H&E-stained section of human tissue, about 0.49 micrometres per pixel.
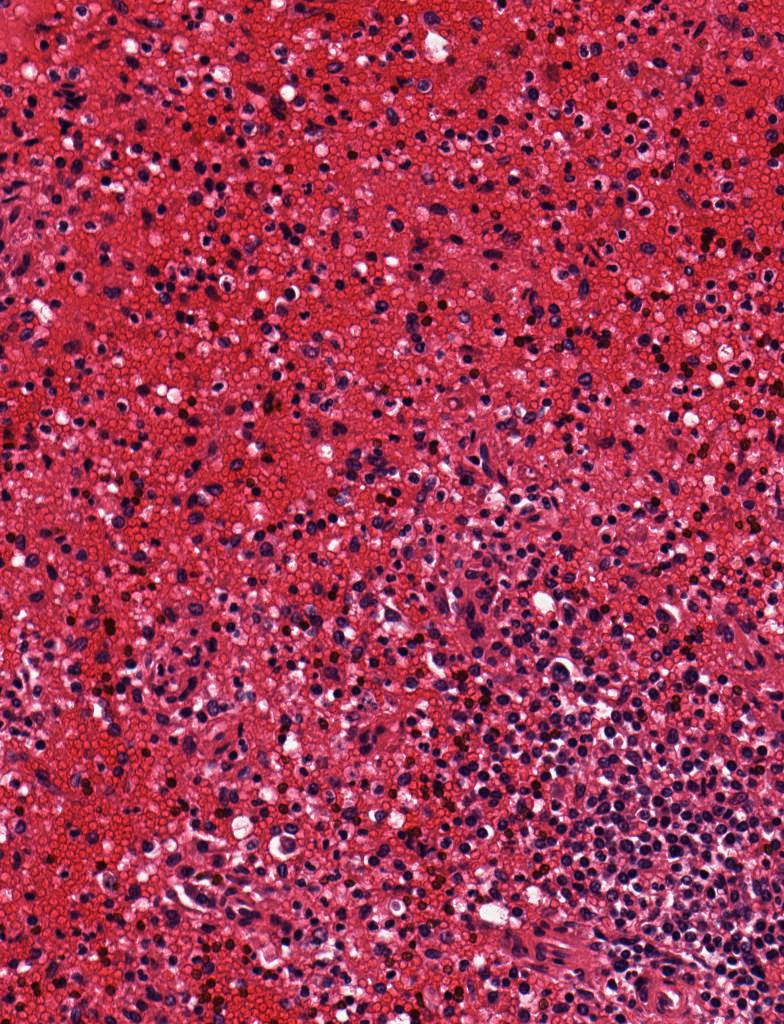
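Spleen. Densely packed red blood cells fill most of the field; at the lower right lies a denser zone where lymphocytes with small, round, dark nuclei crowd together with few red cells between them. Throughout, cells with small, round, dark-staining nuclei and scant cytoplasm are scattered singly among the red blood cells. In the centre and lower half, some cells have elongated, spindle-shaped nuclei set in pale pink strands between the blood.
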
